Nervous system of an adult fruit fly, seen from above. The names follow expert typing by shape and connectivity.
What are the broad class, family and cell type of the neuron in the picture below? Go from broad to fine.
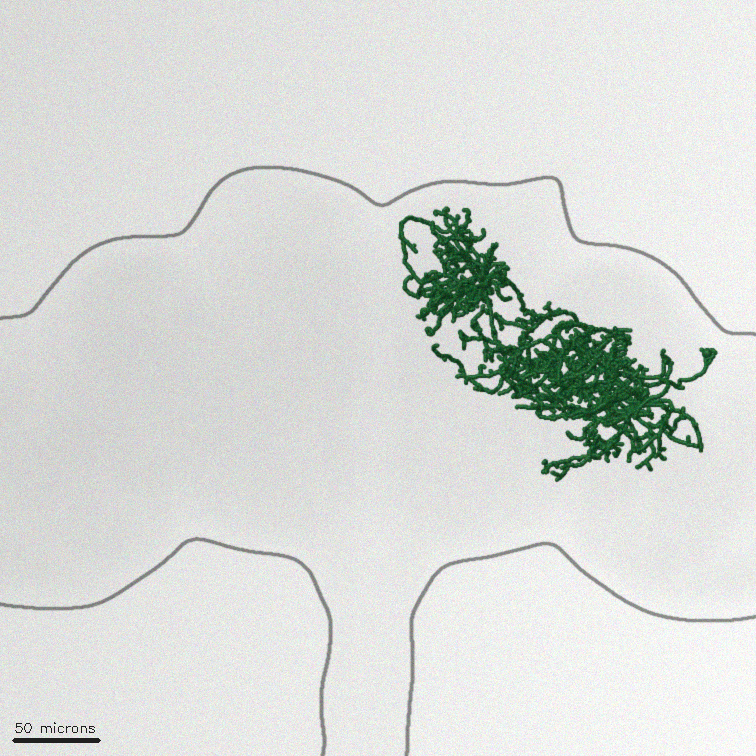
central-brain intrinsic neuron; LHCENT; LHCENT10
